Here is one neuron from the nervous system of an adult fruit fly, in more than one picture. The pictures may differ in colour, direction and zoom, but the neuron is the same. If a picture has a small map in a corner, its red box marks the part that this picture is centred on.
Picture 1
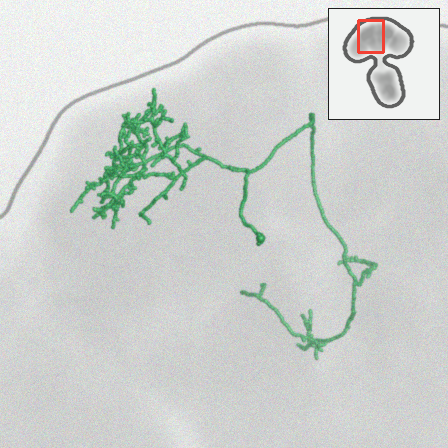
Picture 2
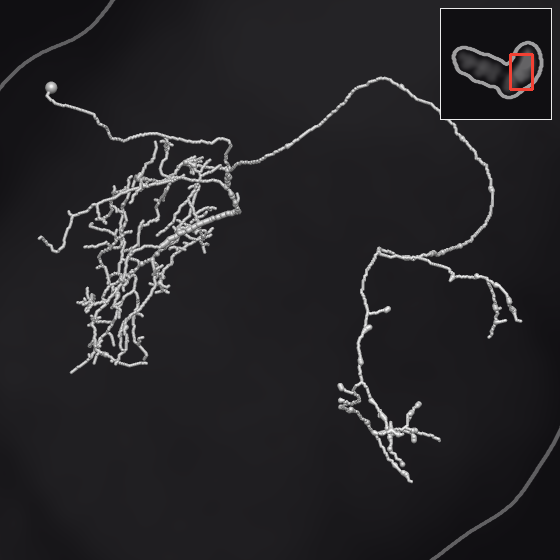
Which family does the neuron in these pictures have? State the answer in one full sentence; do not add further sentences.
Among the members of family hemilineage SMPpv1 is this neuron.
